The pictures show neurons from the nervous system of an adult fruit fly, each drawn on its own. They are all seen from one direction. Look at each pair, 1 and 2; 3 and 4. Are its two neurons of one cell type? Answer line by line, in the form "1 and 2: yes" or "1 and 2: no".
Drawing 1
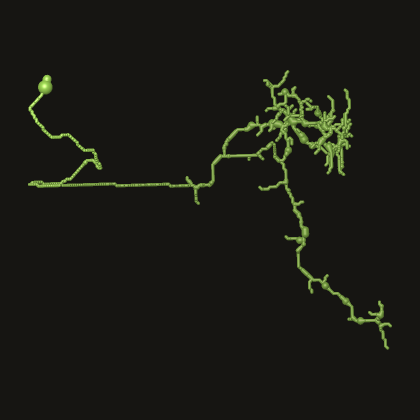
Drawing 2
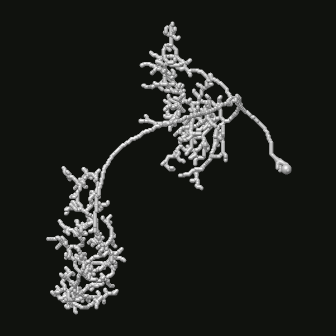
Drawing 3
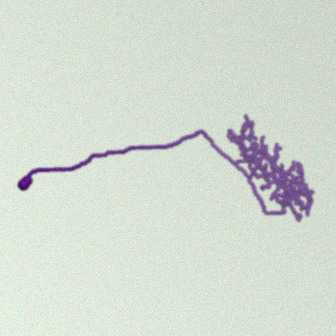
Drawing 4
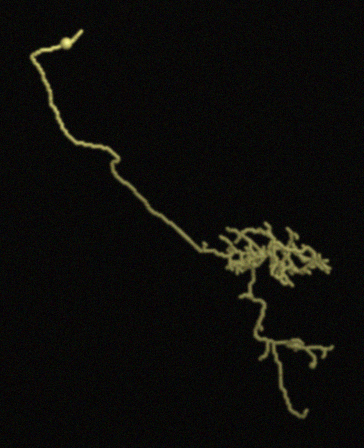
1 and 2: no
3 and 4: no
